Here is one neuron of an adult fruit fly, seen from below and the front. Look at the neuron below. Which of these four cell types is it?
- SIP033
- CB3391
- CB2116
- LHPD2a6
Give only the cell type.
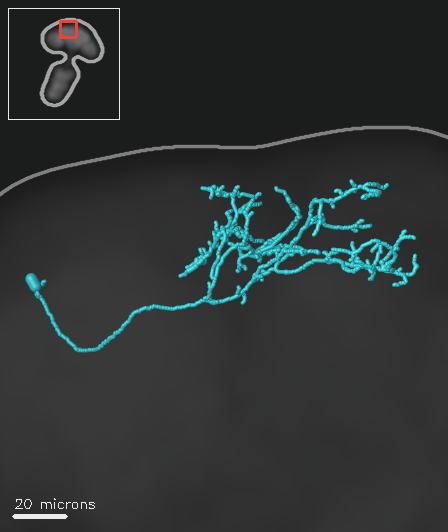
CB3391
